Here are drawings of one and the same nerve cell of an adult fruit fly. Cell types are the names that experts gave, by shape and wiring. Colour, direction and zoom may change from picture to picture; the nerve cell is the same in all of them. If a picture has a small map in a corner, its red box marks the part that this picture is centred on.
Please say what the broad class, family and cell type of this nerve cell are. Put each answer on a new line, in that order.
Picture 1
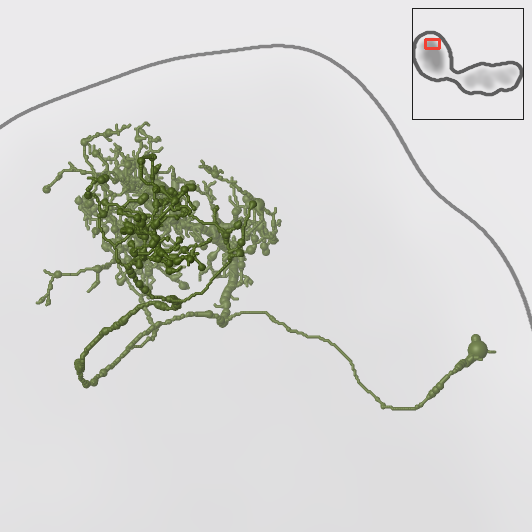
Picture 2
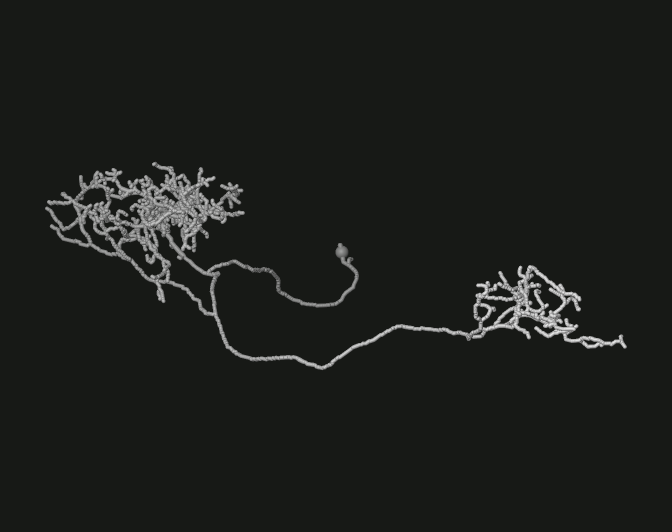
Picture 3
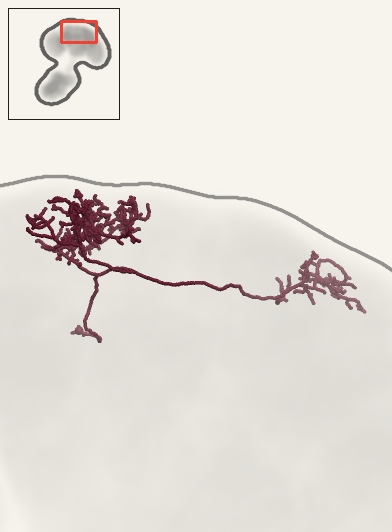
central-brain intrinsic neuron
hemilineage DM4_dorsal
SIP088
